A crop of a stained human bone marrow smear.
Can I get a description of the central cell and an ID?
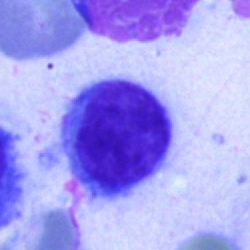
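This cell has a roughly round outline. Its chromatin is dense and stains deep purple. The cytoplasm is widest on the left side of the cell, and no granules are visible in it. The cell is a lymphocyte.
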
